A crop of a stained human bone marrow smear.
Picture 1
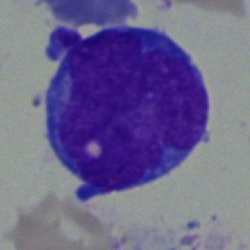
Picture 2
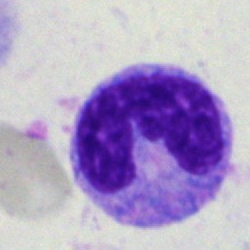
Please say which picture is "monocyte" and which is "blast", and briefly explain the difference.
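The blast is in picture 1 and the monocyte in picture 2. Point one, outline: roughly round and mostly smooth in the blast, with small blue blebs bulging from the upper left and bottom edges; round and smooth in the monocyte. Point two, nuclear shape: in the monocyte the nucleus is a thick curved band shaped like a horseshoe, with its opening facing downward.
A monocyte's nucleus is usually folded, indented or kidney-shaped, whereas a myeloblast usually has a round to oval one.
Point three, chromatin: finely granular and deep purple throughout in the blast, dark purple and coarsely clumped in the monocyte.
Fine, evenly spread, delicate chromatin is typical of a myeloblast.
In the blast, a single small round clear spot lies over the lower left part of the nucleus. Point four, cytoplasm: the blast has only a narrow deep blue rim around the nucleus, with no granules, while in the monocyte pale lilac cytoplasm fills the space inside the nuclear curve and rims the cell.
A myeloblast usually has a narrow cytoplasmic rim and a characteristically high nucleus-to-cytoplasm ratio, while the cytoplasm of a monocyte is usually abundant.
Point five, nucleoli: none are visible in the monocyte.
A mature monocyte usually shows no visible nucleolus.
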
